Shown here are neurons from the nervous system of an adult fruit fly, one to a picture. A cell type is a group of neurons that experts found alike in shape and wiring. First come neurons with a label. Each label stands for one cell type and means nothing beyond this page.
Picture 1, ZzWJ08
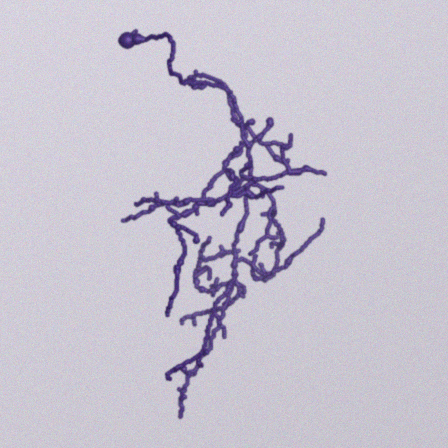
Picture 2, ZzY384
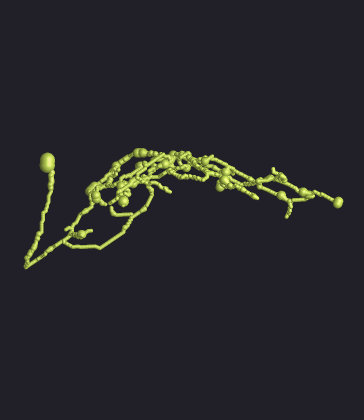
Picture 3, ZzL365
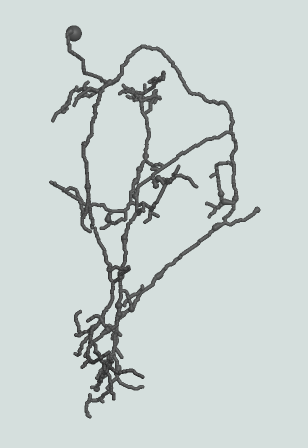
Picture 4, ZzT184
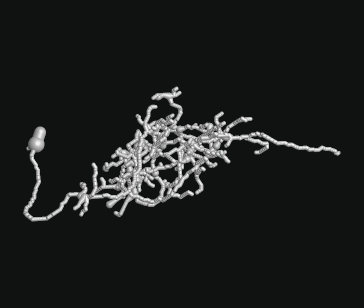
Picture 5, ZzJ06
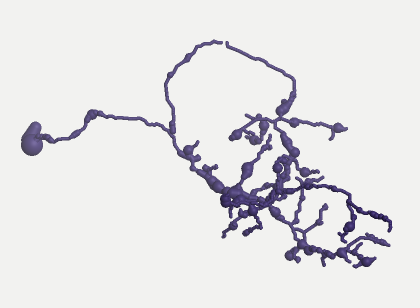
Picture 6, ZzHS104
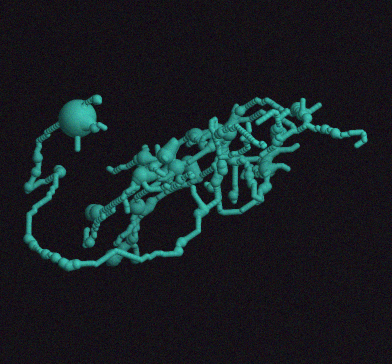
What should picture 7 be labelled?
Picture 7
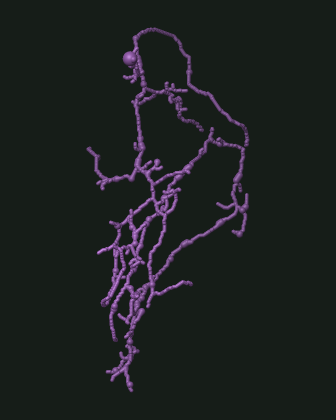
ZzL365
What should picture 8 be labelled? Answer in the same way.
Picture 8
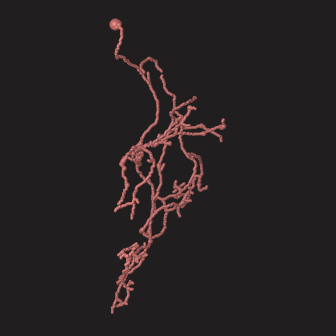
ZzWJ08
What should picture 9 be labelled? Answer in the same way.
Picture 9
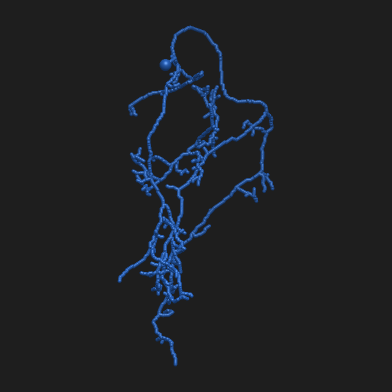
ZzL365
